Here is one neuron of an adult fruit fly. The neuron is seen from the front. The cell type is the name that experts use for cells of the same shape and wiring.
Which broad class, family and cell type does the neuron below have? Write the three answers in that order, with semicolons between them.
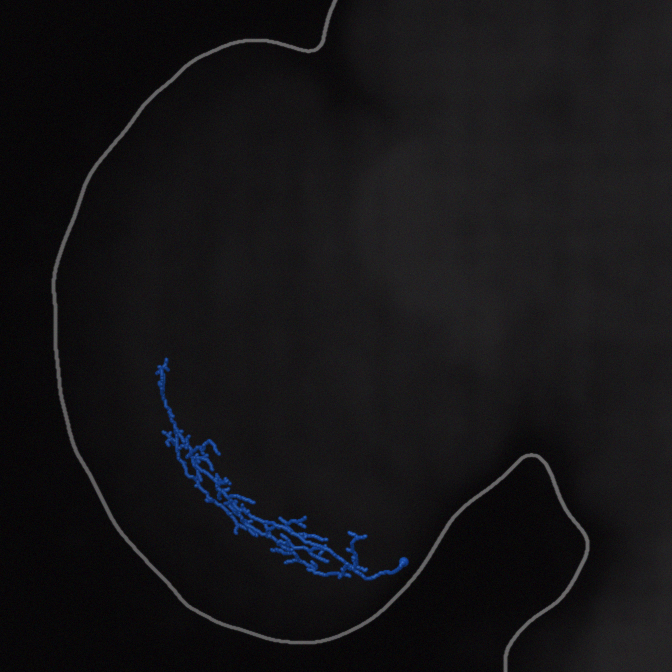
optic-lobe intrinsic neuron; Cm; Cm13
